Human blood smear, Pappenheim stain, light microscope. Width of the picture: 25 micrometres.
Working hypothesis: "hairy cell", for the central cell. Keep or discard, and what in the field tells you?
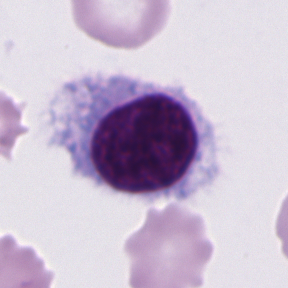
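Let's look first at the edge, which is ragged and frayed rather than smooth. The nucleus is a single rounded oval, about 9 micrometres across, with no lobes or indentation, and it fills about 50% of the cell's area. Its chromatin is dark purple and coarsely clumped, with paler strands between the clumps, and no nucleoli can be seen. The cytoplasm has a mottled, flocculent blue texture without distinct pink or purple granules, and it contains no vacuoles. Now to the names: the oval nucleus and the missing nucleolus both suit hairy cell.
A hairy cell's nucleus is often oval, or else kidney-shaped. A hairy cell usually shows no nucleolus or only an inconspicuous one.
The cytoplasm free of vacuoles speaks somewhat against monocyte.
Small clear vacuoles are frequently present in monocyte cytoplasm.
So the name hairy cell fits this cell.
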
